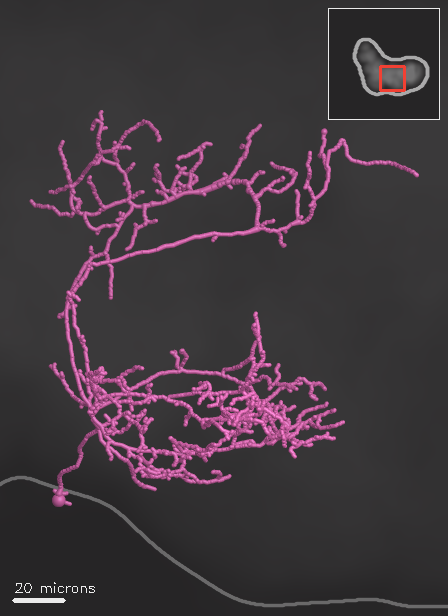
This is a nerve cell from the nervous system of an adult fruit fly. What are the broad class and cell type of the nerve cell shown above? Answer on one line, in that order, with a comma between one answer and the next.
central-brain intrinsic neuron, GNG385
